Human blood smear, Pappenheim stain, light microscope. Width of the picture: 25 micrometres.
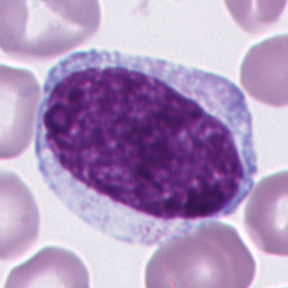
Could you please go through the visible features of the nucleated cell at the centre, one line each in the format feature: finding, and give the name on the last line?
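Nuclear shape: smooth oval, without indentation or lobes
Nuclear orientation: long axis running from upper left to lower right
Nuclear size: about 18 by 11 micrometres
Chromatin: dark purple and clumped, with paler gaps between clumps
Cytoplasm: pale greyish blue
Name: promyelocyte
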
